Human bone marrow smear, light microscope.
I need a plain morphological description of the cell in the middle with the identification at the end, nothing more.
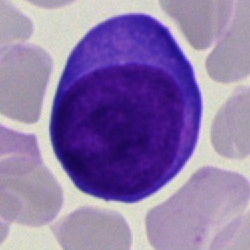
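Look first at the outline: smooth and oval. The cytoplasm makes a broad crescent above the nucleus and only a thin rim below, and it stains a deep blue. The chromatin is finely textured, with no coarse dark clumps. This cell is a blast.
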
